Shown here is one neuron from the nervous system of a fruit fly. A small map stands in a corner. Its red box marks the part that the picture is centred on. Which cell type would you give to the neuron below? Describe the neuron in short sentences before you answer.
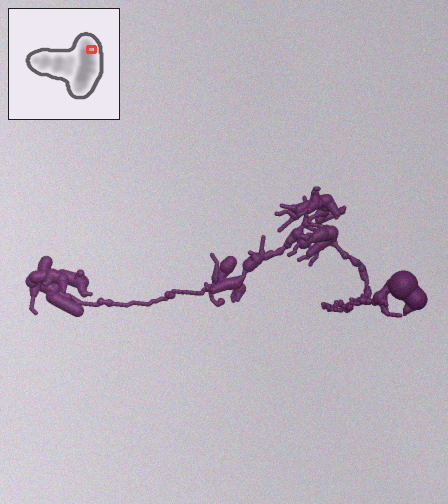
The cell body can be seen on the right of the picture. As drawn here it is more than twice as wide as it is tall. This is an optic-lobe intrinsic neuron. It is of cell type Mi1.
